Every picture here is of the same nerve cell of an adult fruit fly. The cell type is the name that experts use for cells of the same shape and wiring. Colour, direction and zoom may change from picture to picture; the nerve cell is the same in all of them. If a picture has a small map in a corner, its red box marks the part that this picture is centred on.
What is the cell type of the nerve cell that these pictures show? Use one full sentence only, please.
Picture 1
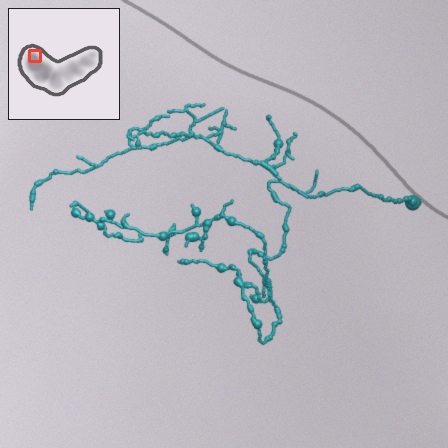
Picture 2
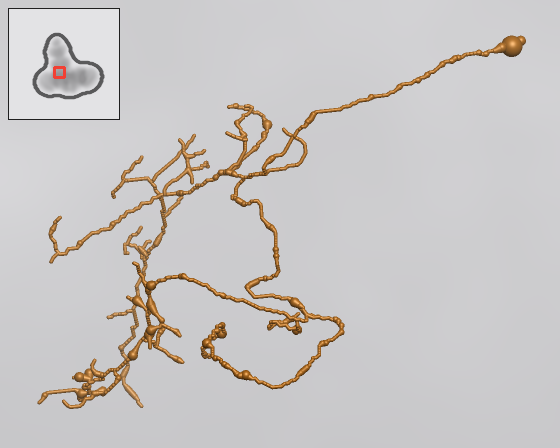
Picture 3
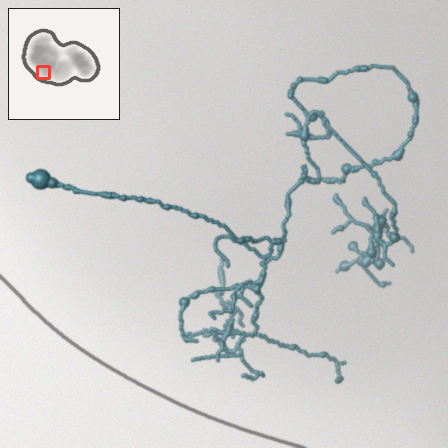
It is CB4131 that names the cell type of this nerve cell.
